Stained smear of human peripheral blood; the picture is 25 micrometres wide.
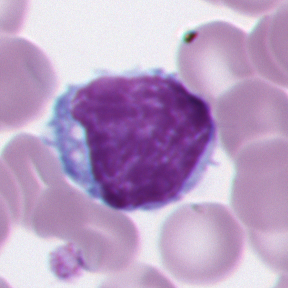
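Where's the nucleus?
Toward the right side, filling most of the cell; it's about 12 micrometres across, with a rounded outline, a few blunt corners and no lobes.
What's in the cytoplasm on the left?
Several small clear vacuoles.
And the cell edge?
Ragged, with fine short projections, most visible along the top and left.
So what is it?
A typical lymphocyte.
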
